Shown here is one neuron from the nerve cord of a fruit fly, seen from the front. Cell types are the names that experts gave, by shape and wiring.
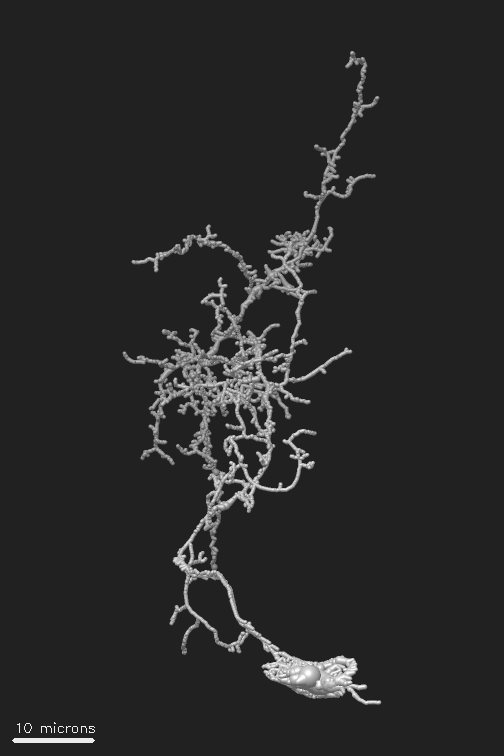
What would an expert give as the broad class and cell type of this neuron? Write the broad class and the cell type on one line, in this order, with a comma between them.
motor neuron of the nerve cord, Acc. tr flexor MN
